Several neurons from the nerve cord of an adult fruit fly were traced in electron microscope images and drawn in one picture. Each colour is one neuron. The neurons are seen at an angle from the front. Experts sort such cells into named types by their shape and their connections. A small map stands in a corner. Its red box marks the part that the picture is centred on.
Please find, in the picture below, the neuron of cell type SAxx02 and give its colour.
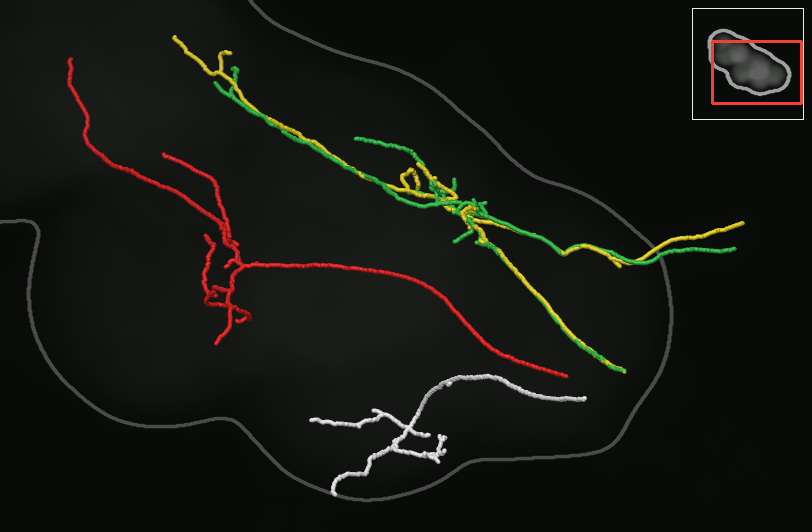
white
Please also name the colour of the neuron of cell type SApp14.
yellow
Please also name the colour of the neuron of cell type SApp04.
green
